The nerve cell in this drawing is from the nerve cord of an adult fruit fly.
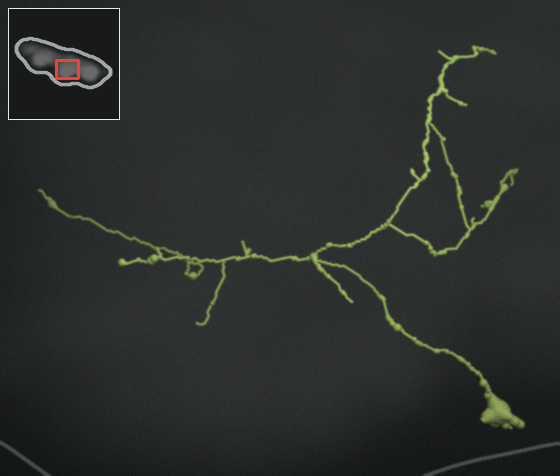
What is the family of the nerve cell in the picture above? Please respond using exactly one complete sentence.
Belonging to family hemilineage 15B is this nerve cell.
